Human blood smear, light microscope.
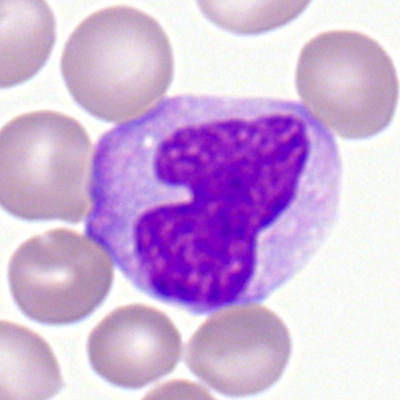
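Monocyte, central cell: deeply indented nucleus with a notch on its left side. Chromatin lacy and loosely clumped, not dense and solid. Abundant pale bluish-grey cytoplasm showing only fine, faint, dust-like granularity, without coarse granules.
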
